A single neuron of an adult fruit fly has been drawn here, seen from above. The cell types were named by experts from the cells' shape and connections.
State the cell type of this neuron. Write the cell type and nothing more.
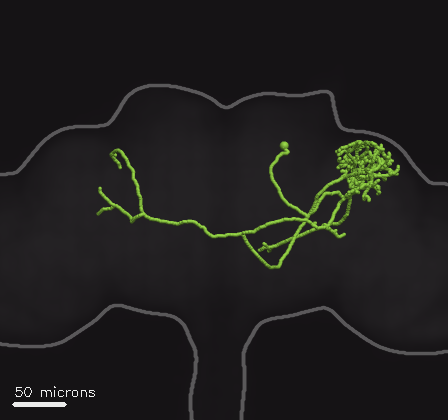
CB0391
